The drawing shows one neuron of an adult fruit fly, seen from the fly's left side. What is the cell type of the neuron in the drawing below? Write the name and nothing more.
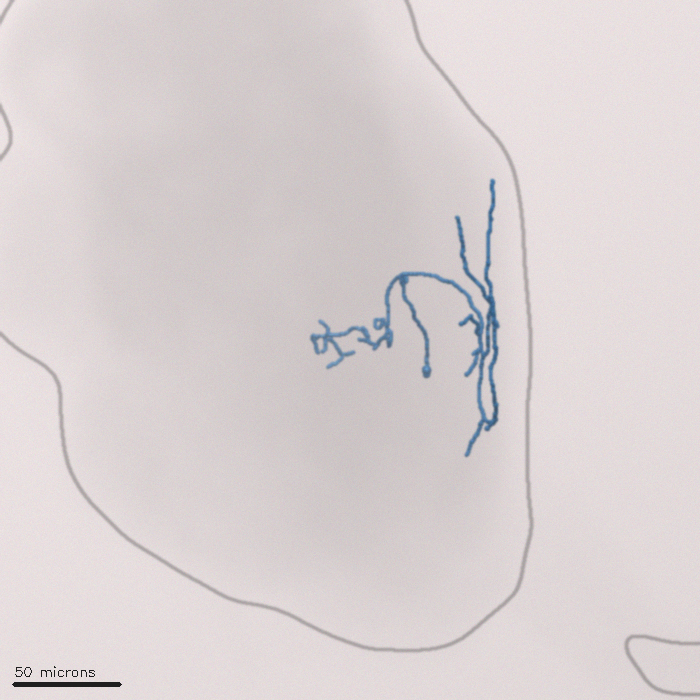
LPT112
